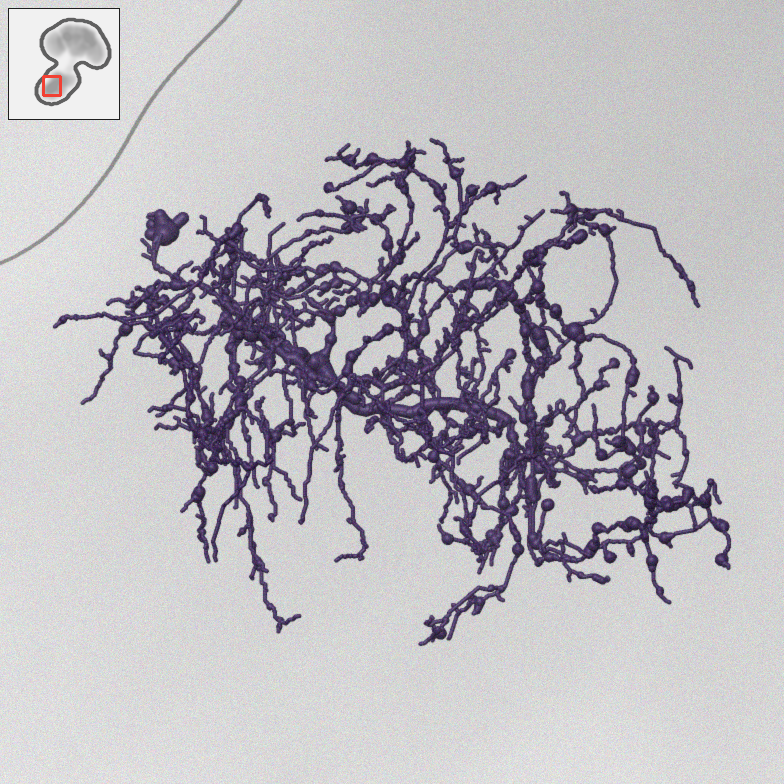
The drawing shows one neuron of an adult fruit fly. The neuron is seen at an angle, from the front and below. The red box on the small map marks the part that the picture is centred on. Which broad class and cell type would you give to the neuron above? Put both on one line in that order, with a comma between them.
nerve-cord intrinsic neuron, INXXX192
